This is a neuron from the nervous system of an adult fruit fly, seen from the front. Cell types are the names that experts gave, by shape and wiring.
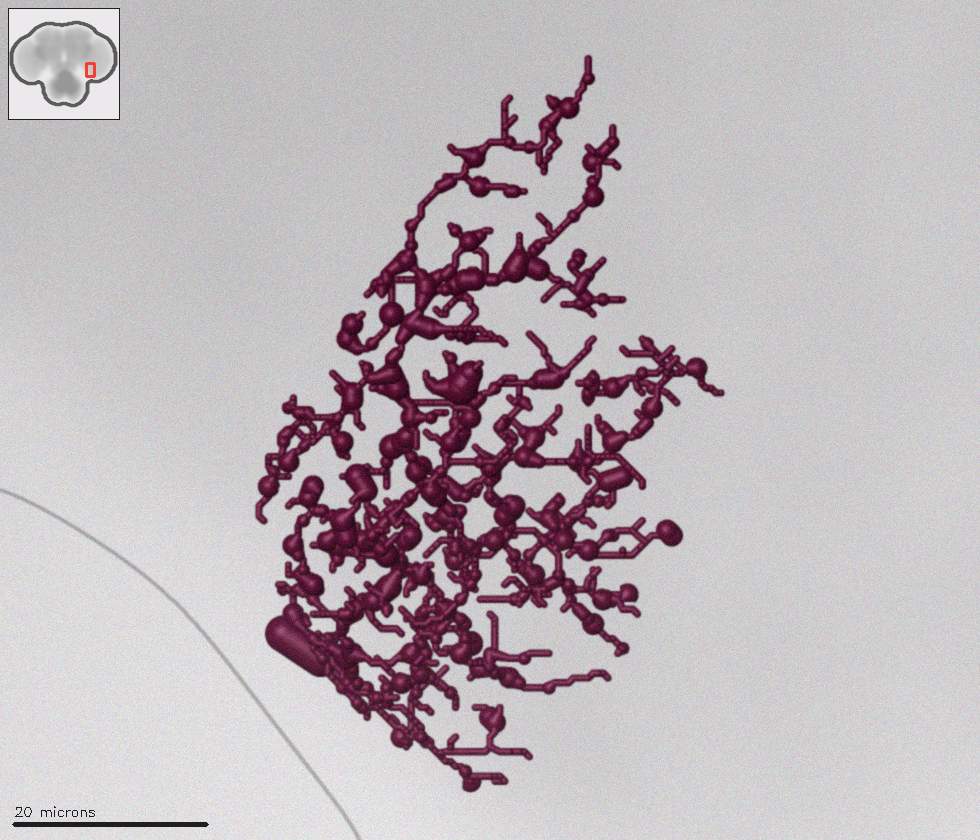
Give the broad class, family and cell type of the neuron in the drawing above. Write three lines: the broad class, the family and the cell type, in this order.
optic-lobe intrinsic neuron
Pm
Pm9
